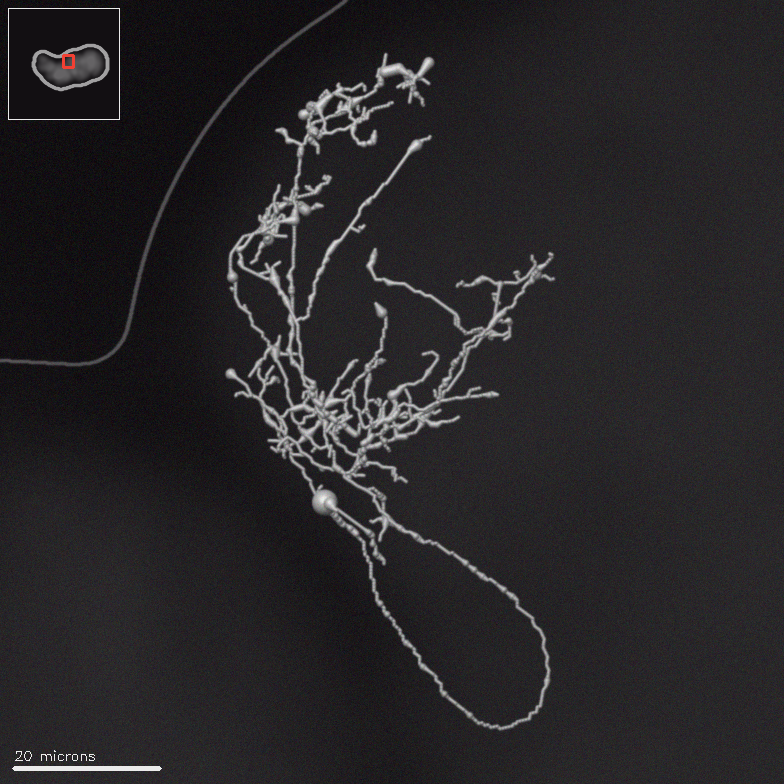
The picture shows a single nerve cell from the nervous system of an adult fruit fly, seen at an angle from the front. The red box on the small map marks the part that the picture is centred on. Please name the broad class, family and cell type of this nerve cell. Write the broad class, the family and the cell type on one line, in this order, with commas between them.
central-brain intrinsic neuron, hemilineage LHl4_dorsal, LHAV4g7_b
